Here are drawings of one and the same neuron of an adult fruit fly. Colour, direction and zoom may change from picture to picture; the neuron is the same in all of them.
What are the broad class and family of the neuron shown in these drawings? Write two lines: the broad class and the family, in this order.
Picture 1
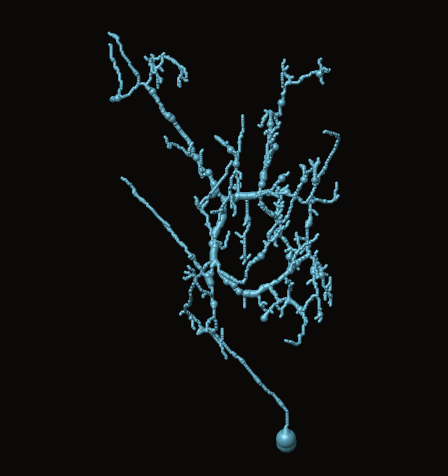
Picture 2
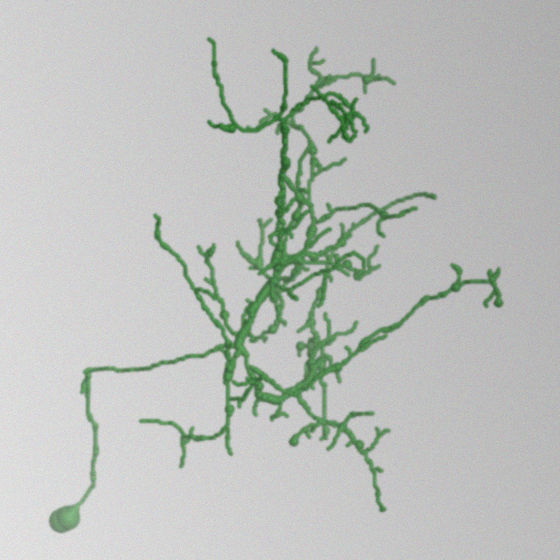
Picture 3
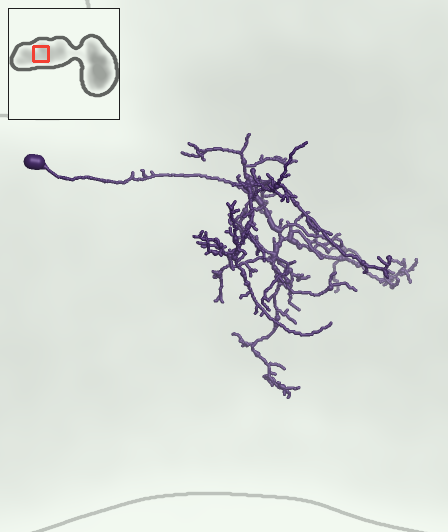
nerve-cord intrinsic neuron
hemilineage 20A.22A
